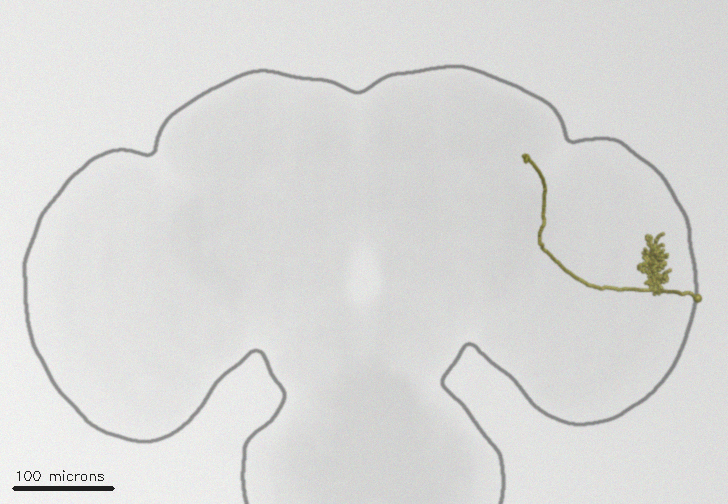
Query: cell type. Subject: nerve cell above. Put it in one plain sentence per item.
The cell type is MeTu3c.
